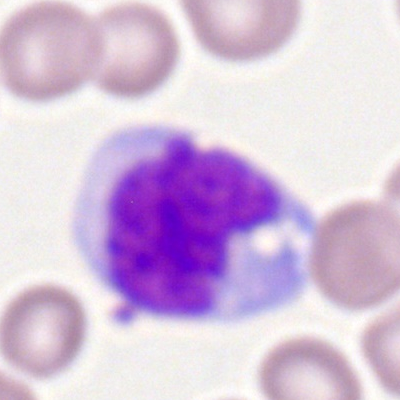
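Monocyte at the centre of this stained blood smear. The nucleus fills most of the cell, a single unlobed mass with dark purple, coarsely clumped chromatin. To its right, a few small clear spots sit in the cytoplasm. And at the lower-left edge of the cell there's a small purple dot.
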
